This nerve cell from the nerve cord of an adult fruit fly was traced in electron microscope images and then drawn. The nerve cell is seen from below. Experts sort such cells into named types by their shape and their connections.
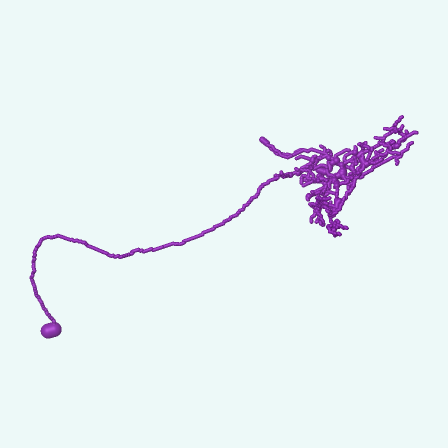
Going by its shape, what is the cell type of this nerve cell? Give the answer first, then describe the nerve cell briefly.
The cell type is IN03B079. This is a nerve-cord intrinsic neuron. As drawn here it is wider than it is tall.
